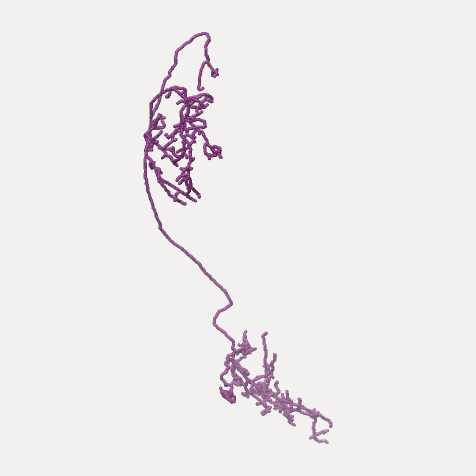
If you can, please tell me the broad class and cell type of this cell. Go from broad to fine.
central-brain intrinsic neuron; GNG291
